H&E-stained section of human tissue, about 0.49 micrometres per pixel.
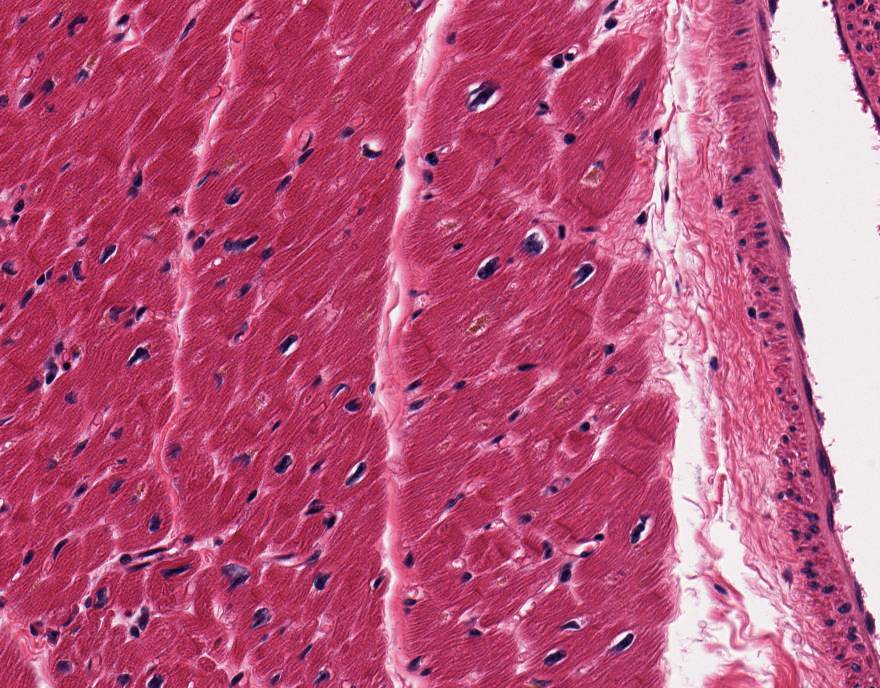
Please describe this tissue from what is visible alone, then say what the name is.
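Striated muscle fills about the left three quarters, with a narrow connective tissue band along the right side. Fibres run mostly top to bottom, branching and joining. Muscle cells have single, central, oval nuclei. Some nuclei have golden-brown granular pigment in pale zones at their poles. This tissue is the left ventricle of the heart.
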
